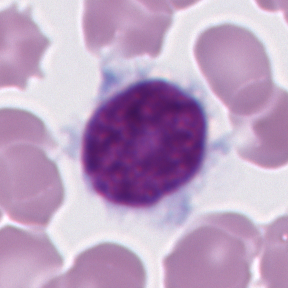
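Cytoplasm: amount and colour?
Narrow rim around the nucleus; pale greyish-blue; no granules seen.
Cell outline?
Ragged, with fine hair-like projections all around.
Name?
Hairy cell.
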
